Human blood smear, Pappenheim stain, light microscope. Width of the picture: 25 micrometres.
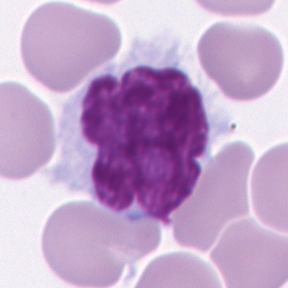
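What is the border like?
Ragged and frayed rather than smooth, especially along the top; the cell is about 15 micrometres across.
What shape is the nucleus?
Irregular, with several folds and clefts that give it a bumpy, lobed contour; it is about 14 by 12 micrometres and fills about 70% of the cell's area.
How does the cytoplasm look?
Pale greyish-blue, its rim widest on the left and top and thinnest on the right.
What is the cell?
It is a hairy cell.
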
